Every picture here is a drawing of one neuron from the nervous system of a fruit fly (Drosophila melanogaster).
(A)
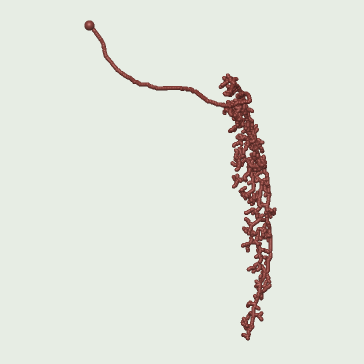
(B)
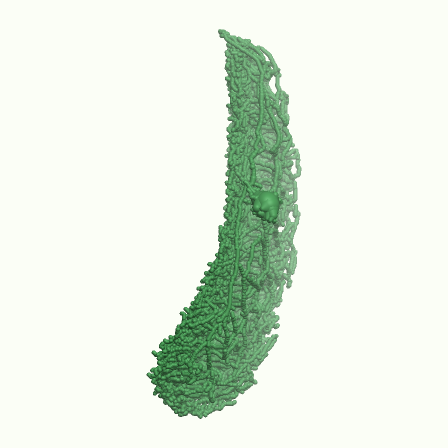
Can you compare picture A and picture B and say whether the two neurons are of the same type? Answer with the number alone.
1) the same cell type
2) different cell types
2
